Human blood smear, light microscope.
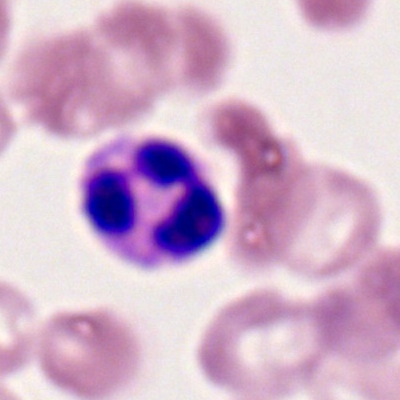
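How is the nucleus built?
It is divided into three separate lobes.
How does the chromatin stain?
It is dense and stains dark purple-blue.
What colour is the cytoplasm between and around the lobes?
Pale pink-lilac.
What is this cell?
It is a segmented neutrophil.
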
